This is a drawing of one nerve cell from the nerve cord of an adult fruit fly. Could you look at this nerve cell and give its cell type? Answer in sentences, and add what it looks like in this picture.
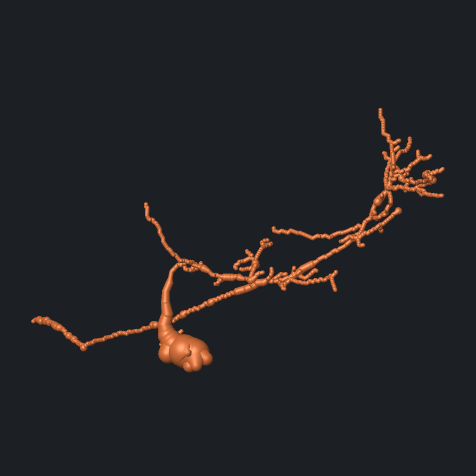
It is of cell type MNad54. Its broad class is motor neuron of the nerve cord. The picture shows dozens of branch ends. As drawn here it is wider than it is tall.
